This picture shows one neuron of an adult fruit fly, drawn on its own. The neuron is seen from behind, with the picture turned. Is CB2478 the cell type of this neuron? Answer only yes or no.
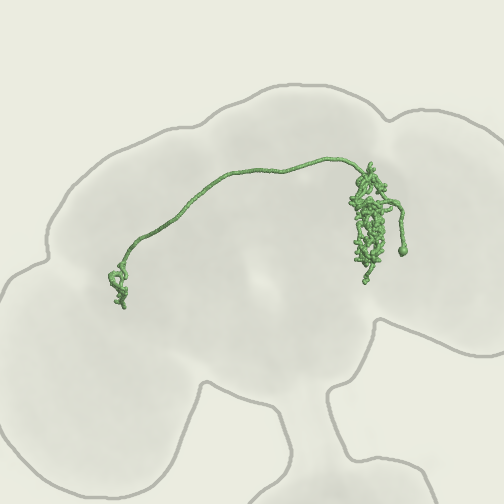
yes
